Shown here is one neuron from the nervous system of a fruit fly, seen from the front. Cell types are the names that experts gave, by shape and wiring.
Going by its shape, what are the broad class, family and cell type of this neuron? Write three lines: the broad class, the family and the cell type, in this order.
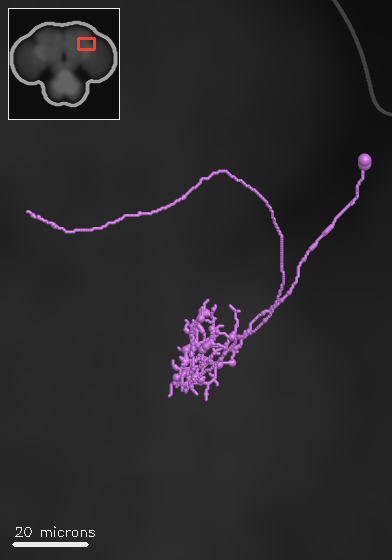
visual projection neuron
hemilineage VPNd2
LC10b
